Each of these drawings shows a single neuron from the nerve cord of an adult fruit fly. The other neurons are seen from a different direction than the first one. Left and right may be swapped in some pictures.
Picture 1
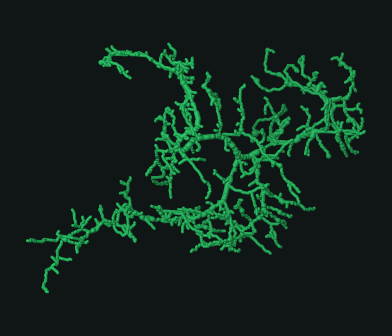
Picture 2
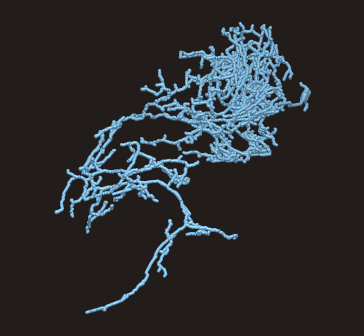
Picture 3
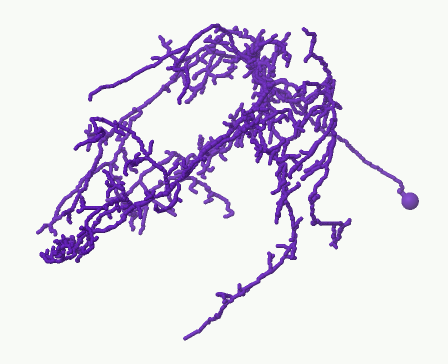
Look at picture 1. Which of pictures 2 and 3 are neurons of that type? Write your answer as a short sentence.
None of them is of the same cell type.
